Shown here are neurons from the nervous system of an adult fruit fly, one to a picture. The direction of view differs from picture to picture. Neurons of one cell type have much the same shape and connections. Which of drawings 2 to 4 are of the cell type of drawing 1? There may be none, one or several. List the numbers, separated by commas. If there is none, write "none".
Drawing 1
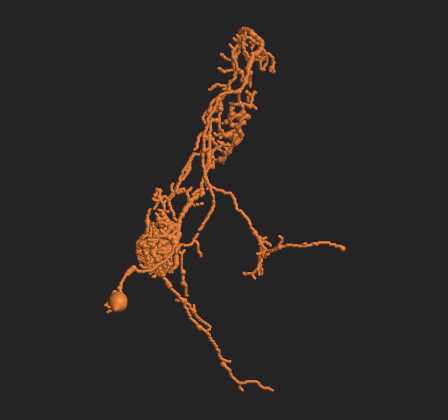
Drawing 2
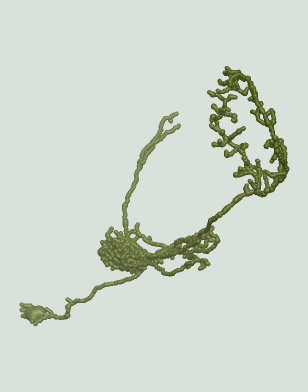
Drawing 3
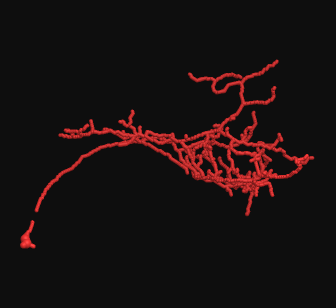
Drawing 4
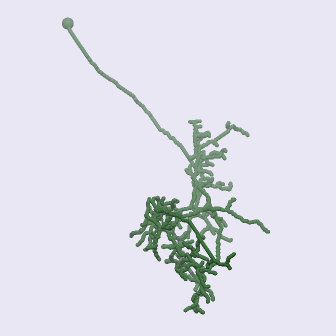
2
